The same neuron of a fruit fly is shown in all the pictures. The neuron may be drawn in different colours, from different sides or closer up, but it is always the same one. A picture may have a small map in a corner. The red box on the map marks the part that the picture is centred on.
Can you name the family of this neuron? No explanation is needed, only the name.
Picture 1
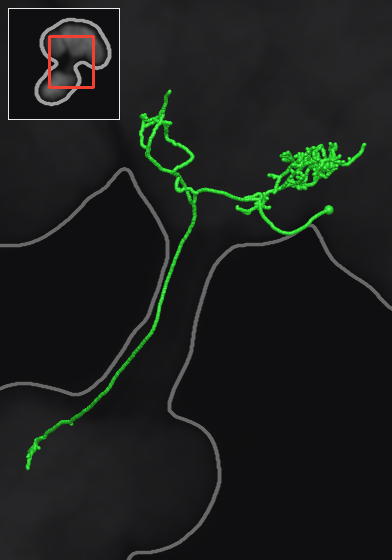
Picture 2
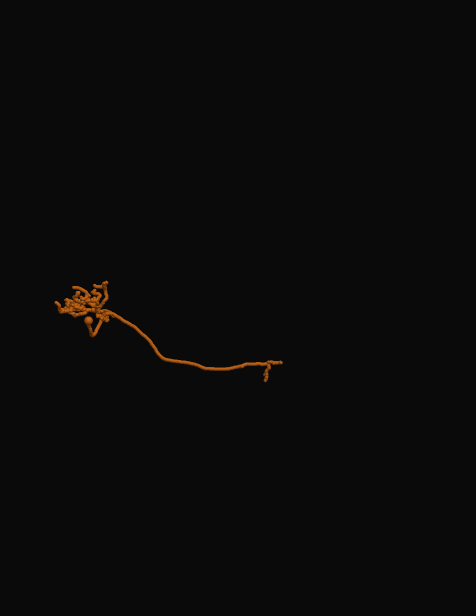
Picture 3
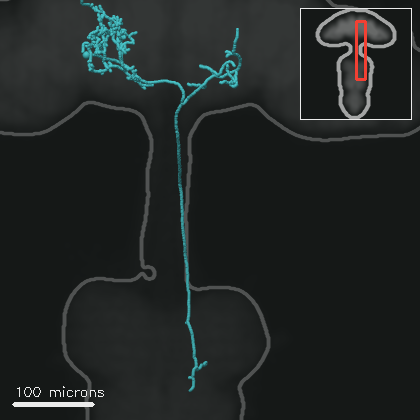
hemilineage LB7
